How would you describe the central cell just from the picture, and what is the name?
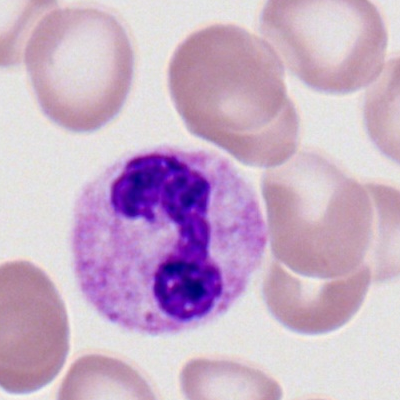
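Here the nucleus forms a curved band shaped like a question mark, and no nucleoli are visible within it. Fine pinkish-purple granules fill the cytoplasm, where no vacuoles are seen. The cell is a segmented neutrophil.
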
